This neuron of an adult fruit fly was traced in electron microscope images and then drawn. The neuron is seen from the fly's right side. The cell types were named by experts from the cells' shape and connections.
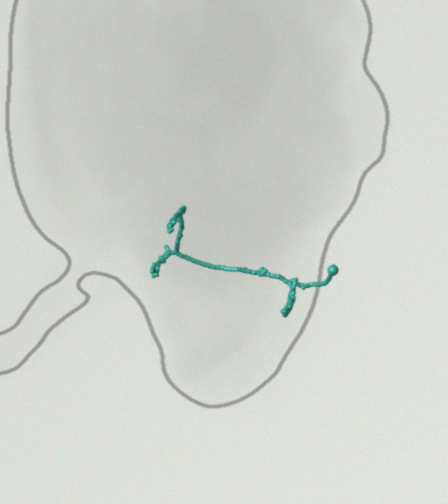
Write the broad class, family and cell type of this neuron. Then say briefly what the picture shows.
It is an optic-lobe intrinsic neuron. The family is TmY. It is of cell type TmY9b. The cell body is on the right of the picture. In this view it is wider than it is tall.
